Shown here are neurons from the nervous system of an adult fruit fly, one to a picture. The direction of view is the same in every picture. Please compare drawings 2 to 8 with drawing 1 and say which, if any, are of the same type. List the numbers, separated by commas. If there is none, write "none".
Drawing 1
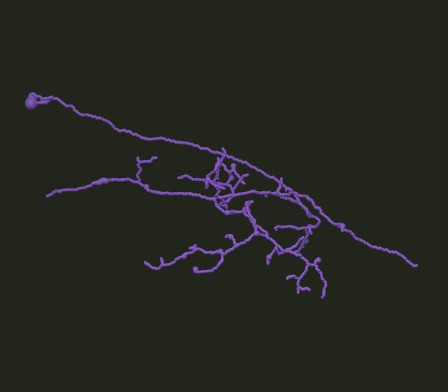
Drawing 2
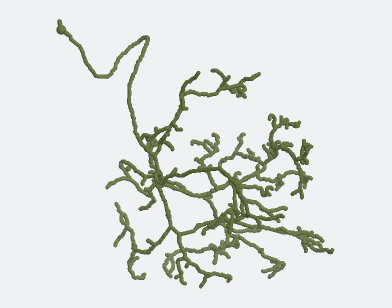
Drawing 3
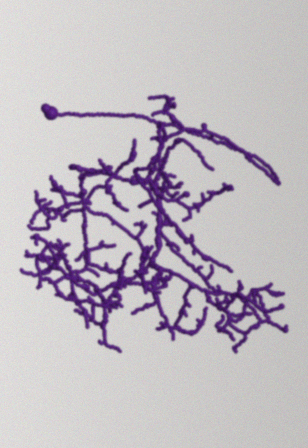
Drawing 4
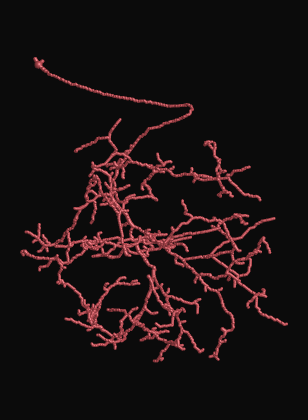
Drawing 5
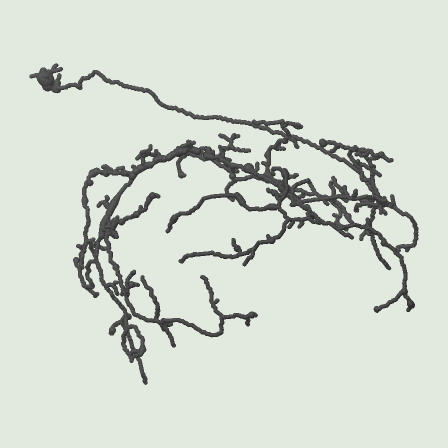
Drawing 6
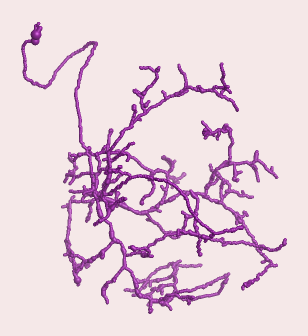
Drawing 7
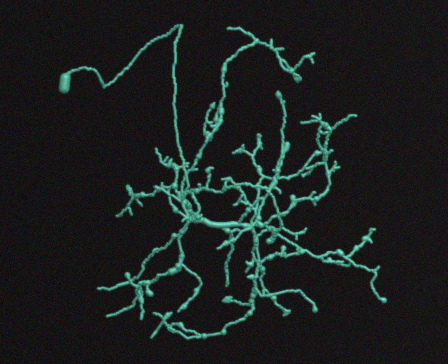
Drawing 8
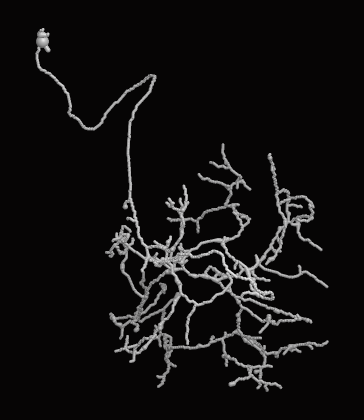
5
